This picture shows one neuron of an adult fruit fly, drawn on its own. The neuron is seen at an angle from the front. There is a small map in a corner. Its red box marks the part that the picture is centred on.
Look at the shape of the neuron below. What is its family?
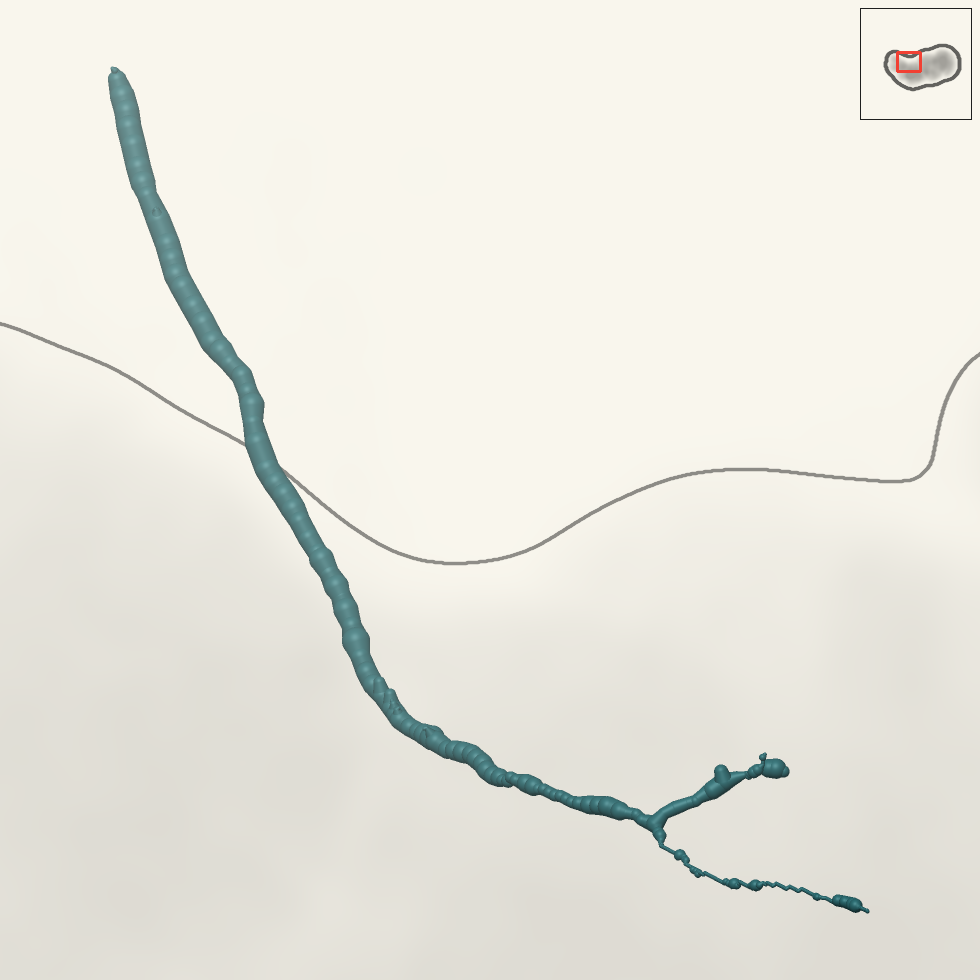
class mechanosensory proprioceptive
